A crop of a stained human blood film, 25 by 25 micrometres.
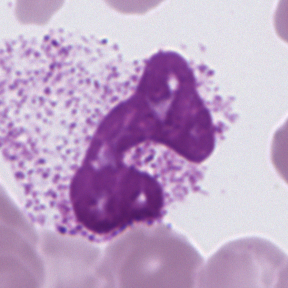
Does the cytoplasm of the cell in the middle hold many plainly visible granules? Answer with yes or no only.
Yes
